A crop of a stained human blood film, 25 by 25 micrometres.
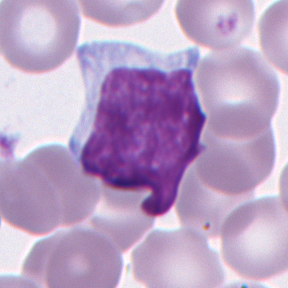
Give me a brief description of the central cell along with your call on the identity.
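Looking at the cytoplasm first, most of it sits above the nucleus as a broad pale band. It is very pale, almost colourless, with only a faint grey-blue tint. The nucleus, meanwhile, has an angular, roughly square outline. And there, a small knob of it juts out from its lower edge. So what I have here is a typical lymphocyte.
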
